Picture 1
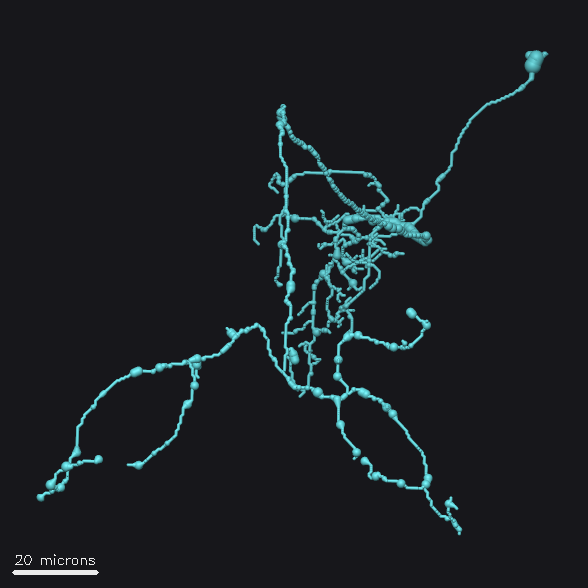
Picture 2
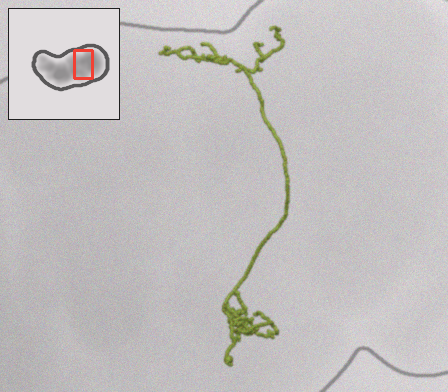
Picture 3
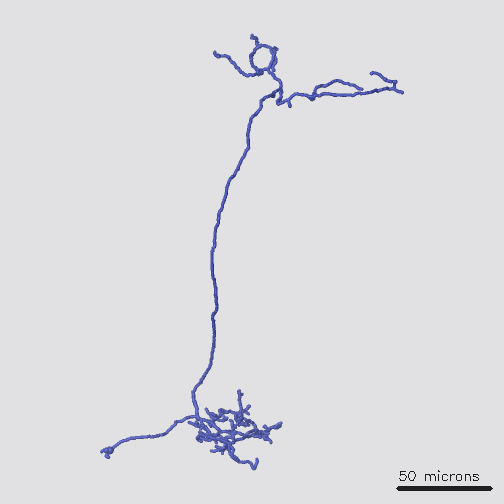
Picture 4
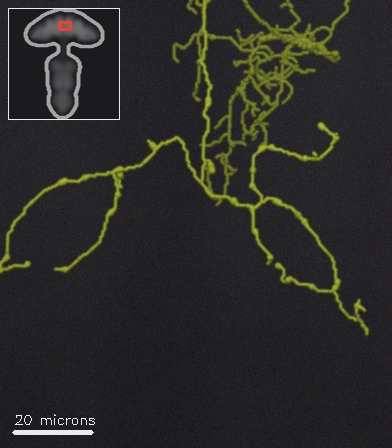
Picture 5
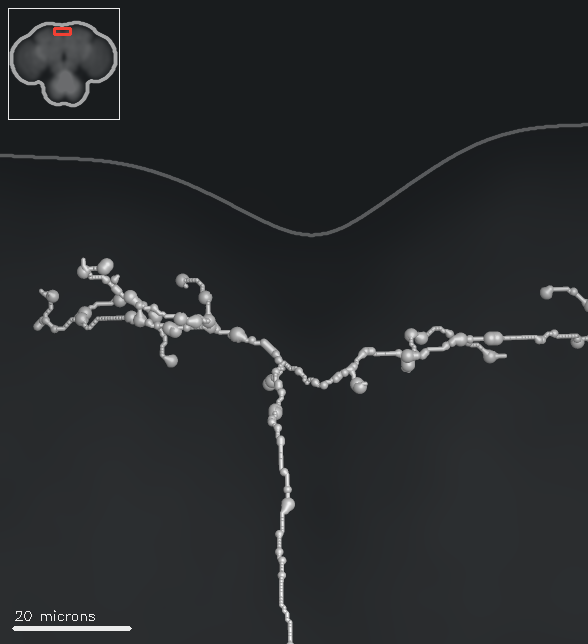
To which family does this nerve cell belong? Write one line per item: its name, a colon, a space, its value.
family: hemilineage FLAa2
